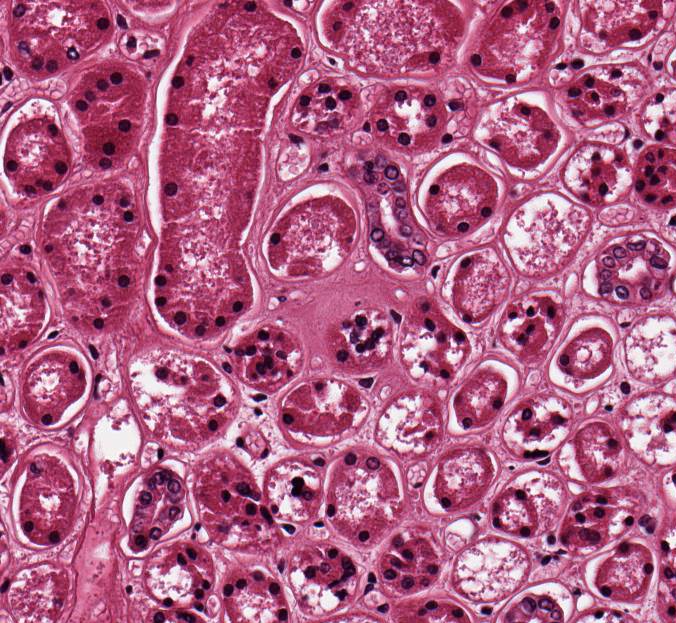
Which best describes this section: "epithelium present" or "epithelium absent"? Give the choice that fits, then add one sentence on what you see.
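Epithelium present. Most tubules are lined by cells with abundant deeply eosinophilic granular cytoplasm.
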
